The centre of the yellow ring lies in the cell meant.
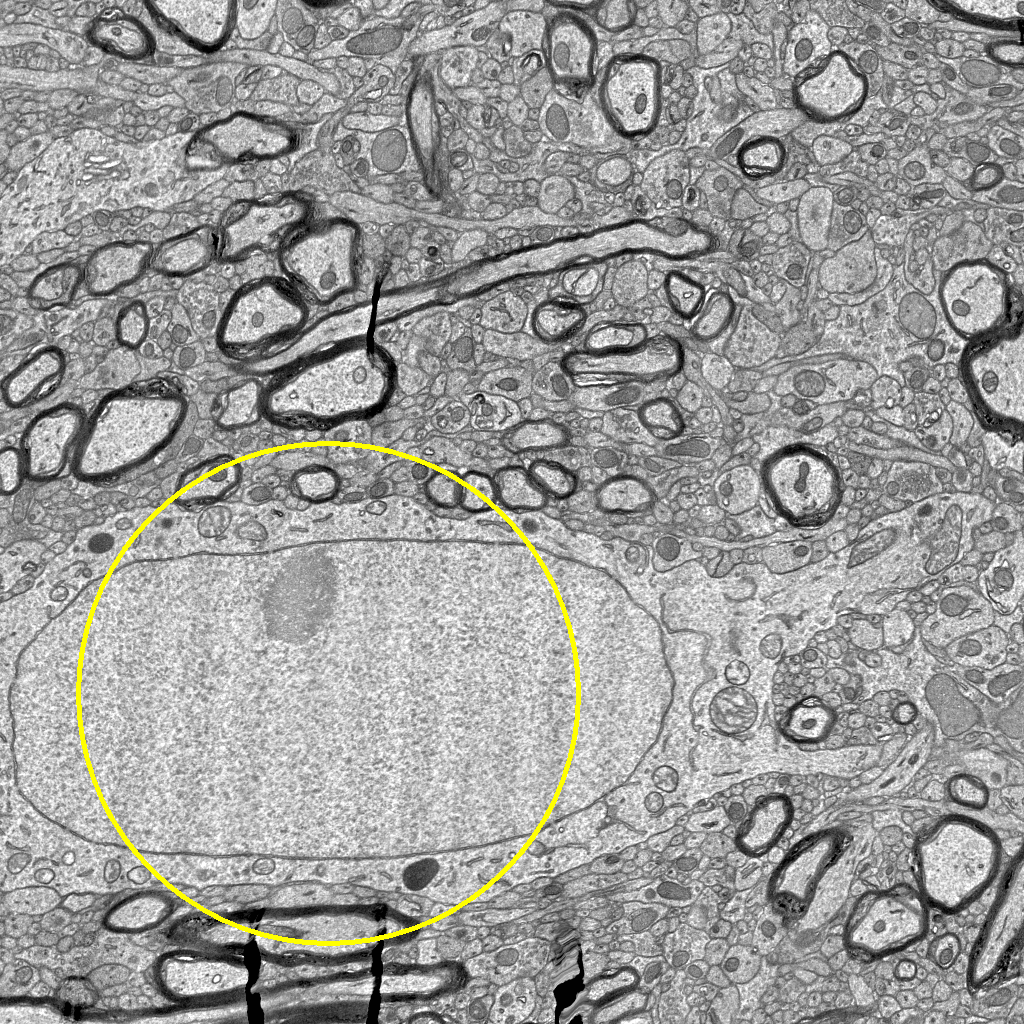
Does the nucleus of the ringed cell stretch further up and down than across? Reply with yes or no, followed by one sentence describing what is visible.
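No. The nucleus is an elongated oval with its long axis running horizontally.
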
